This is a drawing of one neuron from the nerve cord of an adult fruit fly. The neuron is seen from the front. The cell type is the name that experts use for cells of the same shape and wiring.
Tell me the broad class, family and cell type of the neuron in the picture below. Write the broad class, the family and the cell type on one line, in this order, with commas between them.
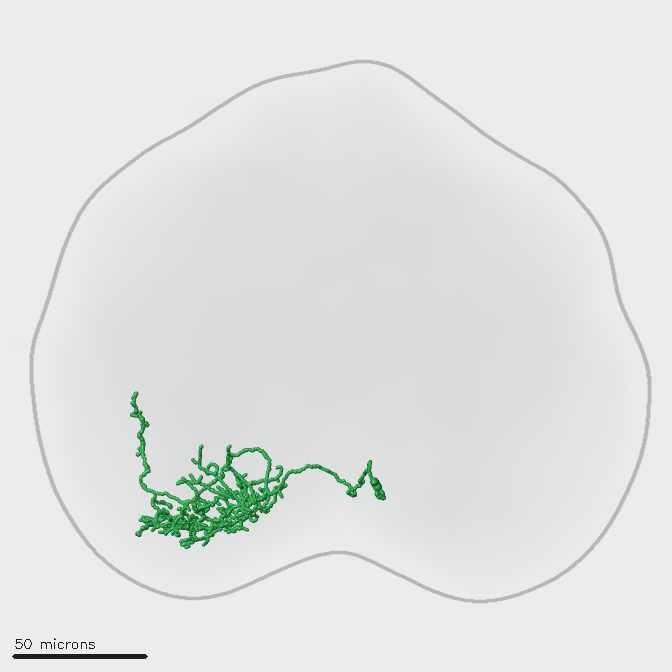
nerve-cord intrinsic neuron, hemilineage 14A, IN14A015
